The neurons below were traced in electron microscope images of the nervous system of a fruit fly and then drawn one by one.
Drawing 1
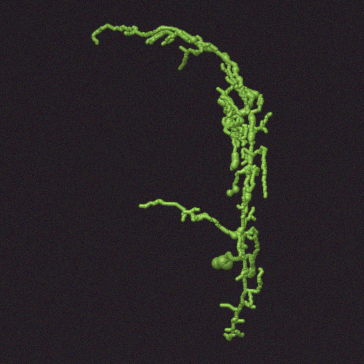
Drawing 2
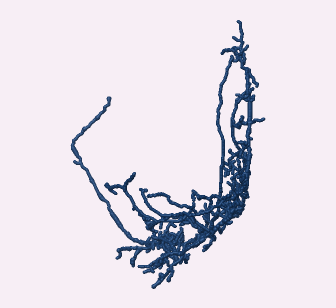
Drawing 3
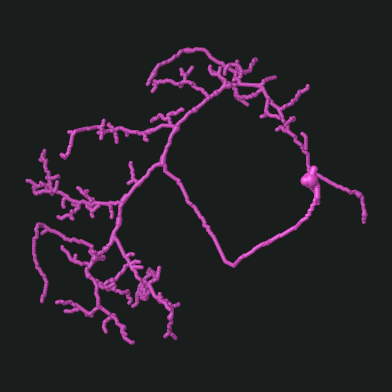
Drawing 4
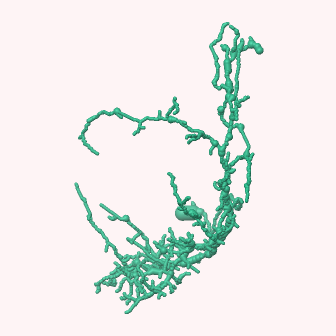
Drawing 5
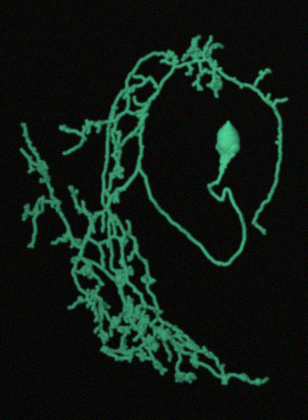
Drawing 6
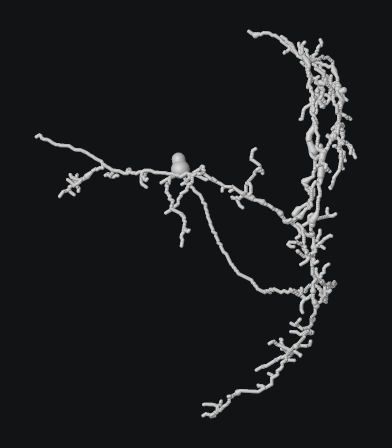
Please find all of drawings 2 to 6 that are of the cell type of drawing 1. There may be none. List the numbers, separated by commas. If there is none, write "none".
4, 6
